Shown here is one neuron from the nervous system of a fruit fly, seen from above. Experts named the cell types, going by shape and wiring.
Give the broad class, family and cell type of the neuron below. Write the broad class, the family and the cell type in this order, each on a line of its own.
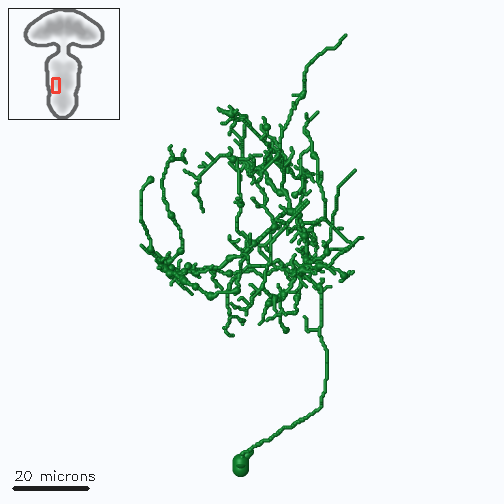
nerve-cord intrinsic neuron
hemilineage 20A.22A
IN20A.22A067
